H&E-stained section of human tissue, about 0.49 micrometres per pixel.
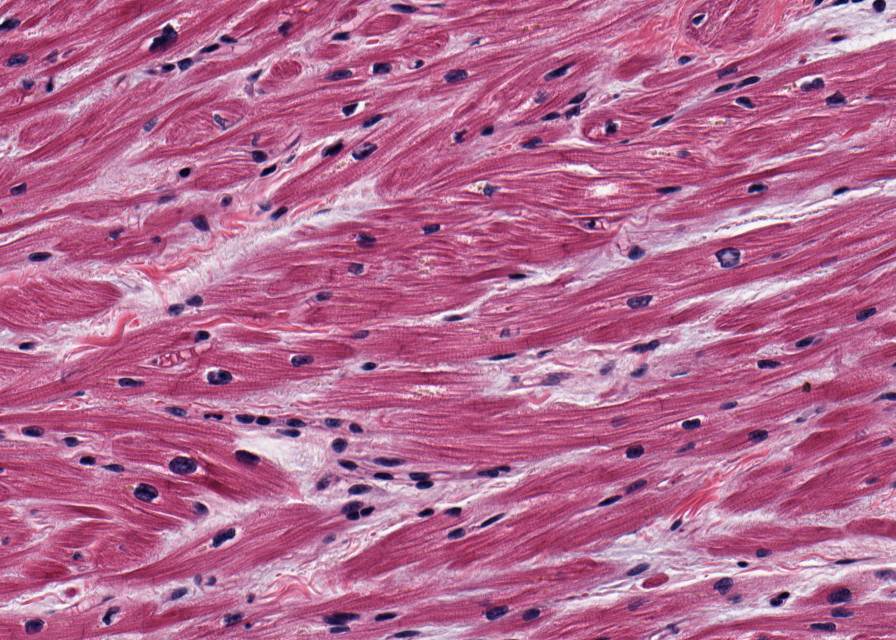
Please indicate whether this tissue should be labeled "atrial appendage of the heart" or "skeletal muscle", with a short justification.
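Atrial appendage of the heart. The muscle fibres branch and join neighbouring fibres, and each fibre has oval nuclei lying centrally.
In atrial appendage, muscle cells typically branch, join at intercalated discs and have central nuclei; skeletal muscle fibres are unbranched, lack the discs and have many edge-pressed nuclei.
The pink cytoplasm also shows fine cross-striations.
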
